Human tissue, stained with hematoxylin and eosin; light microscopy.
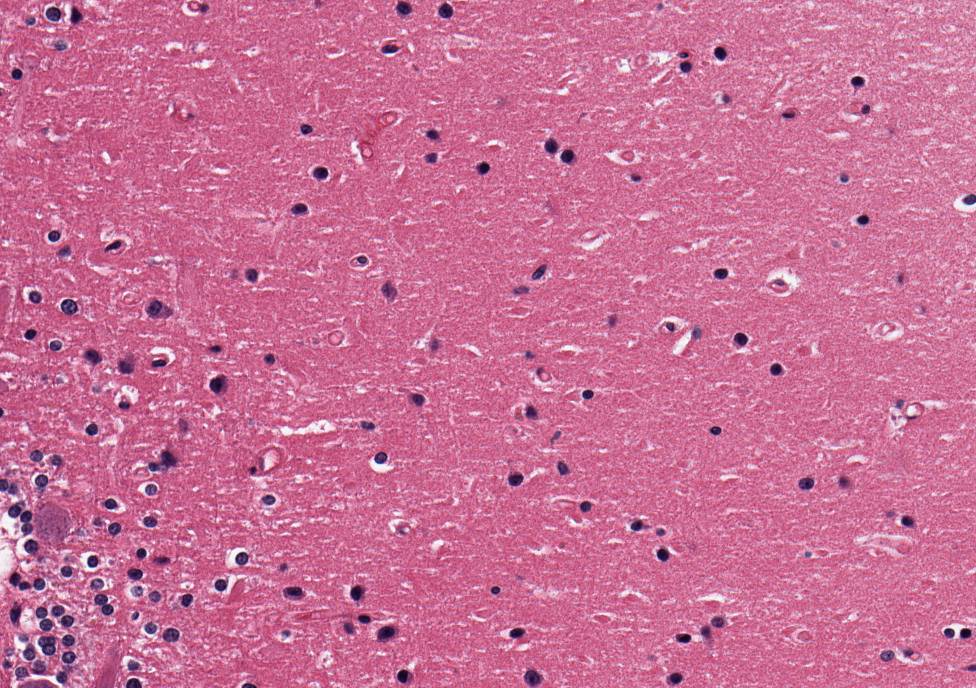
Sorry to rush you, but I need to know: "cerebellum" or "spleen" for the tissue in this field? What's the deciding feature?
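Let's settle it: this is cerebellum. Most of the field is a pale pink, finely fibrillary matrix with only sparse scattered nuclei, many of them ringed by a clear halo.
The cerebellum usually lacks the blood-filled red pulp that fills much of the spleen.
Now look at the bottom-left corner, where small round dark nuclei are densely packed in a cluster.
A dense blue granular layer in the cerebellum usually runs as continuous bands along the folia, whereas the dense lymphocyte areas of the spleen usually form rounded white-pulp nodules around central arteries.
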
